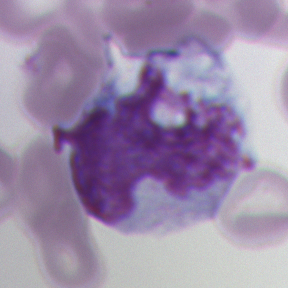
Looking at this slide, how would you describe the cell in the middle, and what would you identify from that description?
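Starting with the outline, it is irregular, with fine thread-like projections running along its upper edge. Next, the nucleus has an irregular, indented border. Then the cytoplasm, which is pale blue-grey, with no distinct granules seen in it. Last comes the name: this cell is a monocyte.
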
